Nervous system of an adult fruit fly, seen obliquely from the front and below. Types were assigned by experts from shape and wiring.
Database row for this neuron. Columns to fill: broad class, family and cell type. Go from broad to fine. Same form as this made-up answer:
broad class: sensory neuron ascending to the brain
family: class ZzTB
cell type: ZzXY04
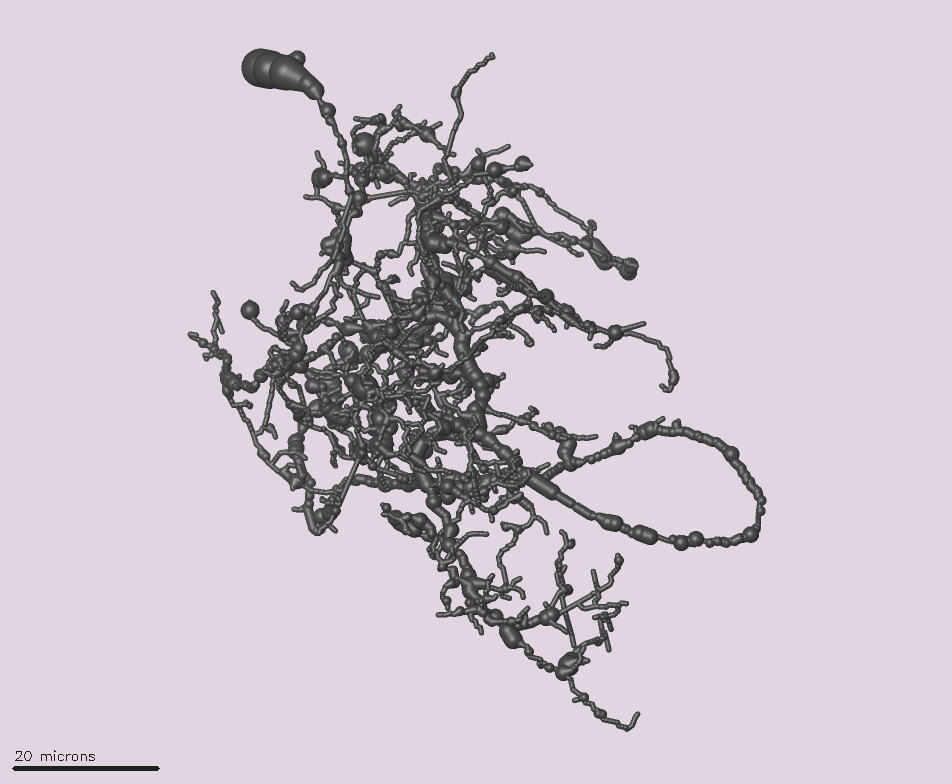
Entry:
broad class: nerve-cord intrinsic neuron
family: hemilineage 17A
cell type: IN17A049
